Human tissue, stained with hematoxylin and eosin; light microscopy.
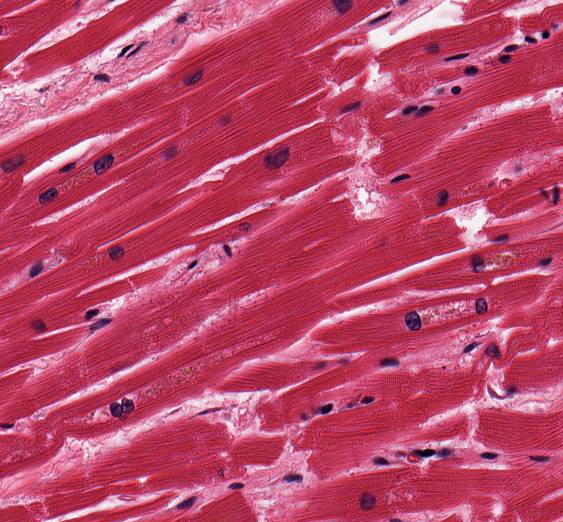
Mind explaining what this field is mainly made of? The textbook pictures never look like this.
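What you're looking at is myocardium. Notice the fine, regular cross-striations along the fibres, and see how the fibres branch and join their neighbours instead of running as separate parallel cylinders. The oval nuclei sit centrally, and the cytoplasm stains a deep eosinophilic red-pink.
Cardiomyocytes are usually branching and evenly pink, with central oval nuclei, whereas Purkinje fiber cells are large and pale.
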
